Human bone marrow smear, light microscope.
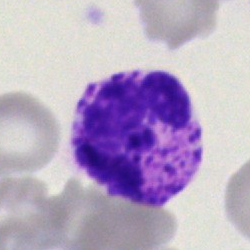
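Basophil, stained bone marrow smear. Outline roughly round, edge slightly bumpy, no long surface projections. Coarse dark purple granules scattered over the whole cell. Paler area at lower right, pinkish-lilac.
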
